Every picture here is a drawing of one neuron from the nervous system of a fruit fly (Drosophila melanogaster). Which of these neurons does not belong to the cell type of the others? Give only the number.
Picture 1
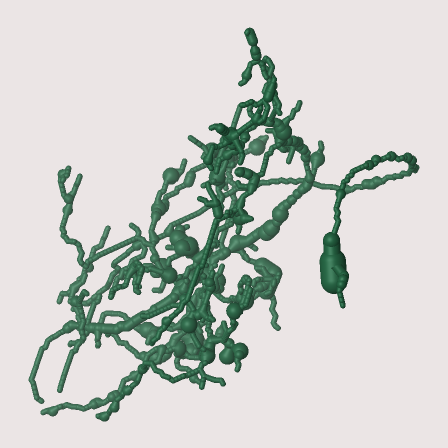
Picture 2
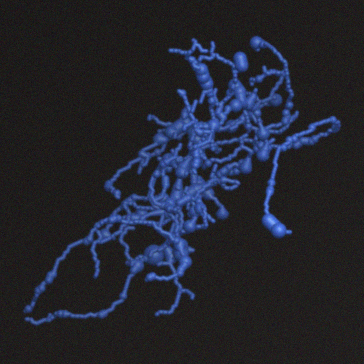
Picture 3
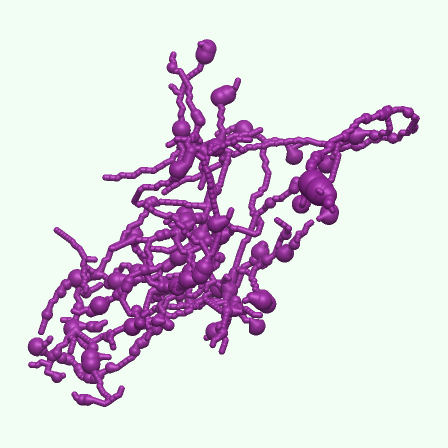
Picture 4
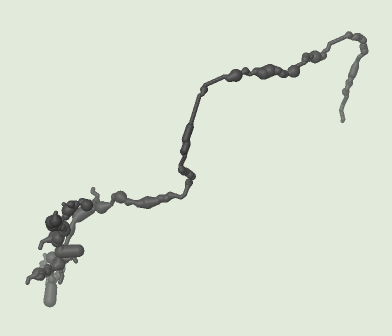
4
